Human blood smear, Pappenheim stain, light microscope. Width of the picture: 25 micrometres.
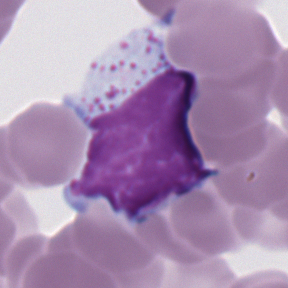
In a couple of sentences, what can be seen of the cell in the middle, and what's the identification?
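Rather than round, the outline of the cell is irregular and angular. Its nucleus forms a single unlobed mass with pointed corners and occupies the lower part of the cell, so that the cytoplasm lies mainly at the upper left. Small reddish granules are present in the cytoplasm. This is a large granular lymphocyte.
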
